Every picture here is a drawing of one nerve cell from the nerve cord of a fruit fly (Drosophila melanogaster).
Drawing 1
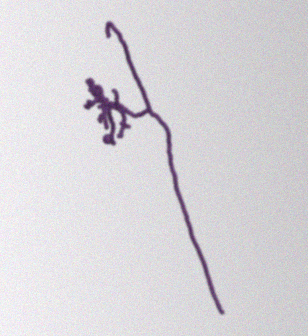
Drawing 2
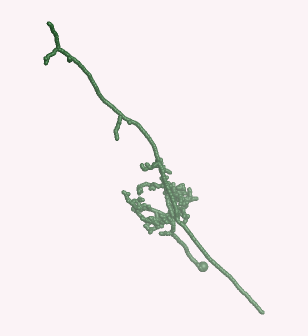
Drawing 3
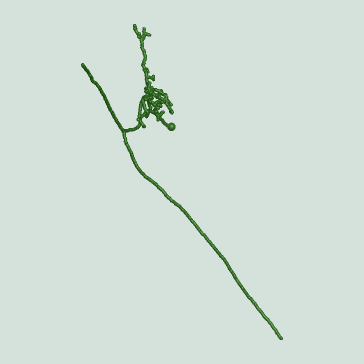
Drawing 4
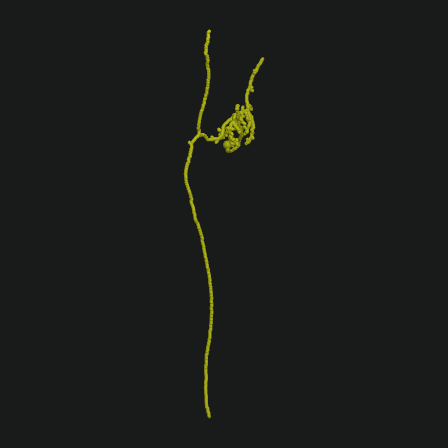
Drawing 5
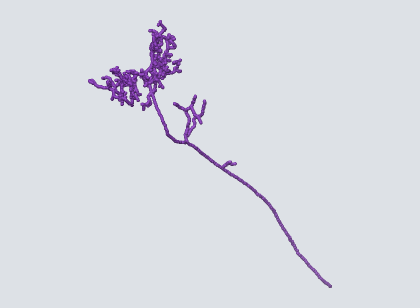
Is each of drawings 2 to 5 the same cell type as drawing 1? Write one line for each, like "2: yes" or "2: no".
2: no
3: yes
4: yes
5: no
